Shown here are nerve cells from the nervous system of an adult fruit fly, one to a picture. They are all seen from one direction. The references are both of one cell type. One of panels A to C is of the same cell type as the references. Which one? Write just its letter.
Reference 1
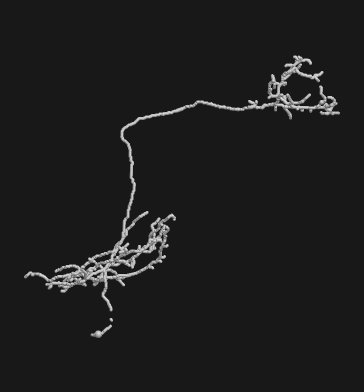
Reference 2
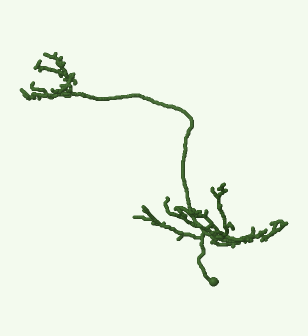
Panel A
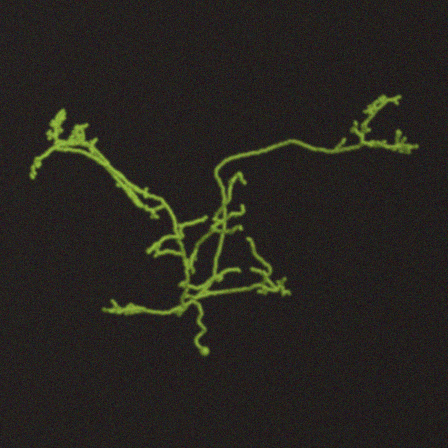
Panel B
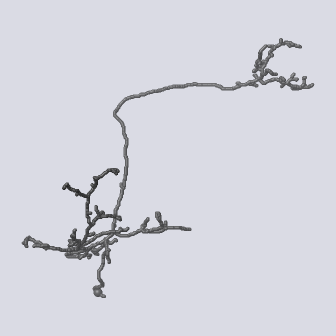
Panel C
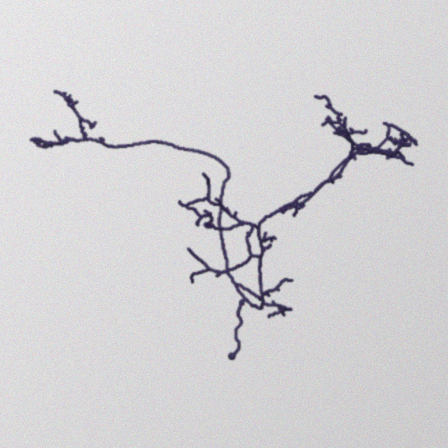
B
